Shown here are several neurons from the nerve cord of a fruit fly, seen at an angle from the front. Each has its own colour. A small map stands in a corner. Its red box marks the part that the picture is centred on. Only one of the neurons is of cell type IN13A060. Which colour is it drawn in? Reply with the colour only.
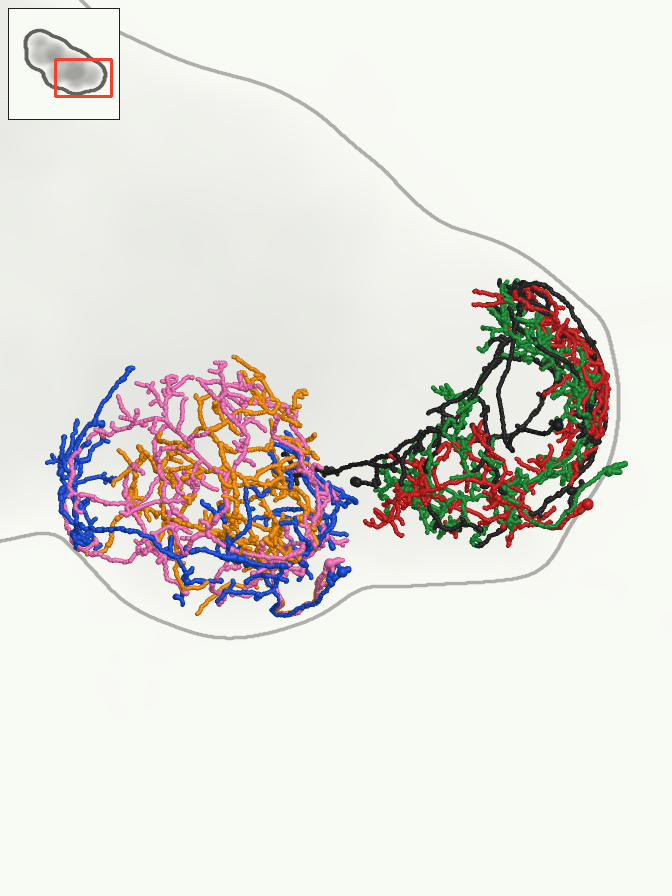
red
